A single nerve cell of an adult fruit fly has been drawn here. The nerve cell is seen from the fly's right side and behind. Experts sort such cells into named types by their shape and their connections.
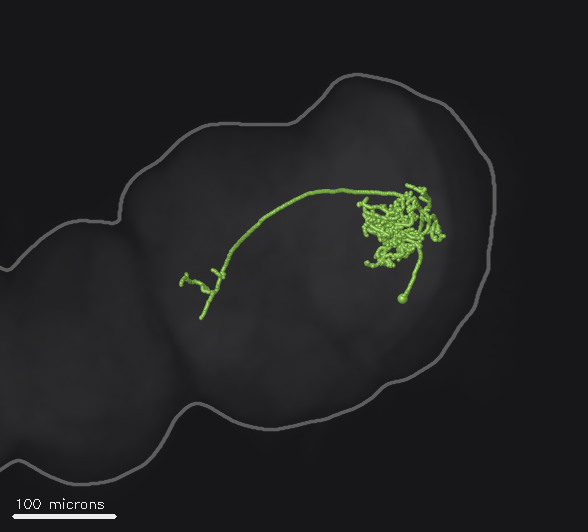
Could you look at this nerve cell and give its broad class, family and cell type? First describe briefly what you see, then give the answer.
By the scale bar it is about 250 microns wide in this view. As drawn here it is wider than it is tall. Its broad class is central-brain intrinsic neuron. The family is hemilineage VLPl&p1_lateral. The cell type is CB1973.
